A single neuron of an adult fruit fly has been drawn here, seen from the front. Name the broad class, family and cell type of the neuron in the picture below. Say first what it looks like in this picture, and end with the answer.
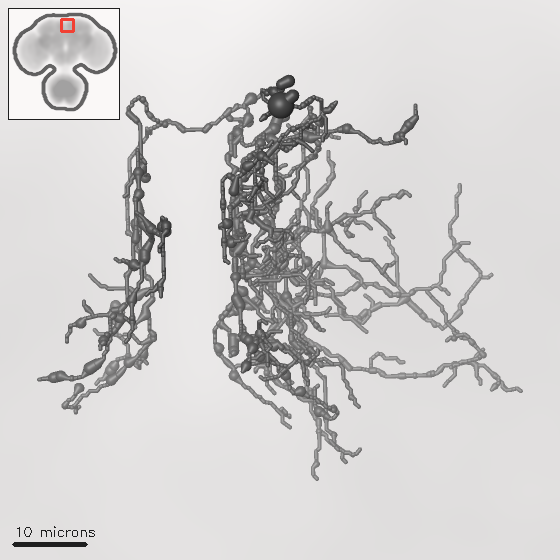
Its cell body lies at the top of the picture. By the scale bar it is about 70 microns wide in this view. Dozens of branch ends can be seen. It is a central-brain intrinsic neuron. The family is hemilineage SMPad1. It is of cell type SMP090.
